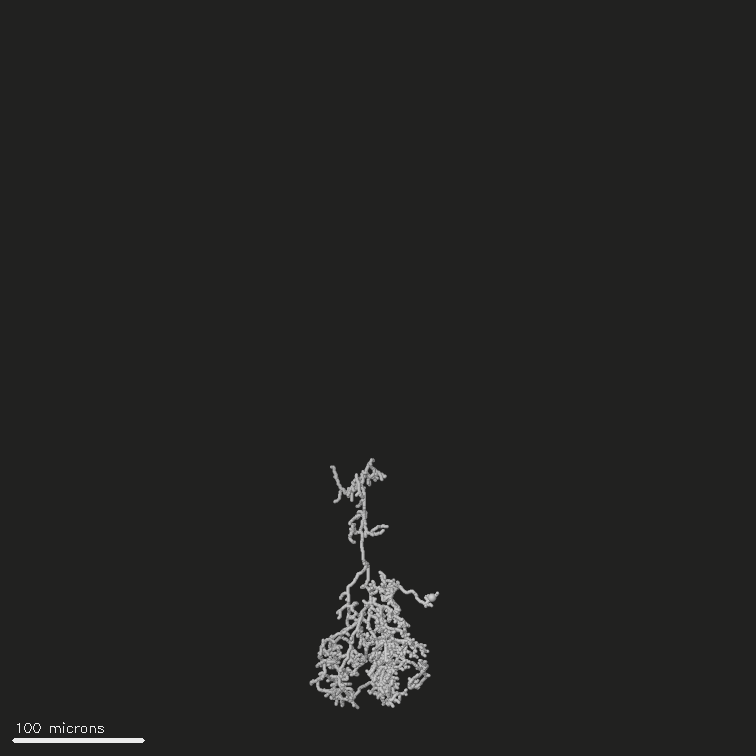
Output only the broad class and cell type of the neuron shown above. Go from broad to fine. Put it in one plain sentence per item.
A nerve-cord intrinsic neuron, type INXXX217.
